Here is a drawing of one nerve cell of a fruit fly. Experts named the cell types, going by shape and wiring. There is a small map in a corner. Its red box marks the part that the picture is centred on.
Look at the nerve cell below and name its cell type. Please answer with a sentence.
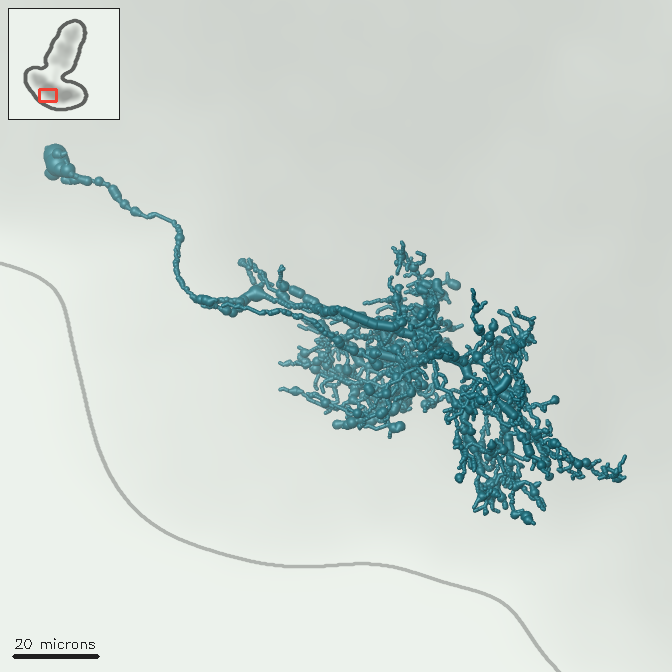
The cell type is GNG032.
